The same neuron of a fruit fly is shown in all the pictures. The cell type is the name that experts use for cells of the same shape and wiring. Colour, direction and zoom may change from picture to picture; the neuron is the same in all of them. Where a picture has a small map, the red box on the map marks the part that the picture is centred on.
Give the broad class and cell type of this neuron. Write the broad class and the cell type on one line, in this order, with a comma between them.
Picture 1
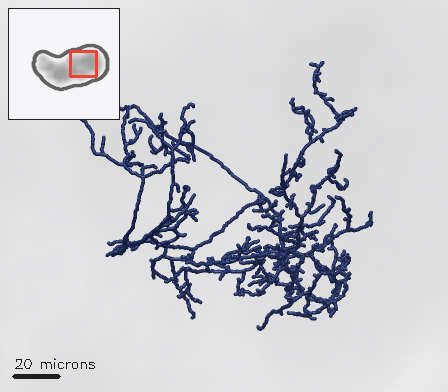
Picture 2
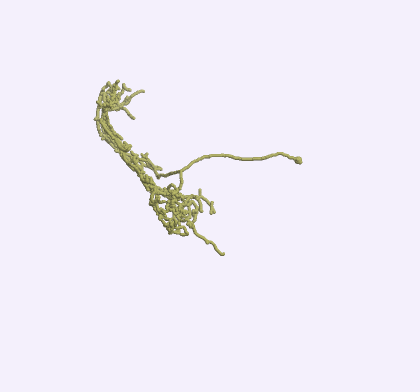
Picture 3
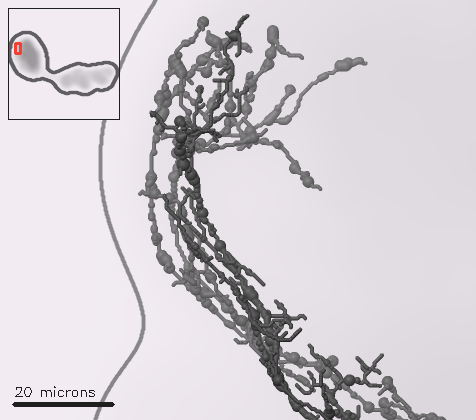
central-brain intrinsic neuron, LAL155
